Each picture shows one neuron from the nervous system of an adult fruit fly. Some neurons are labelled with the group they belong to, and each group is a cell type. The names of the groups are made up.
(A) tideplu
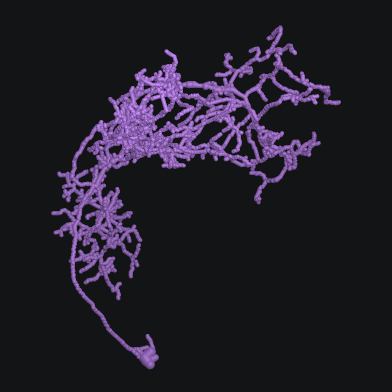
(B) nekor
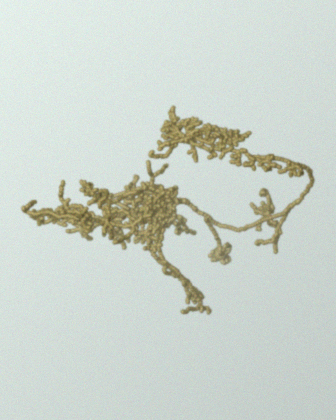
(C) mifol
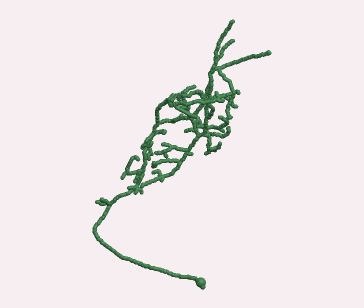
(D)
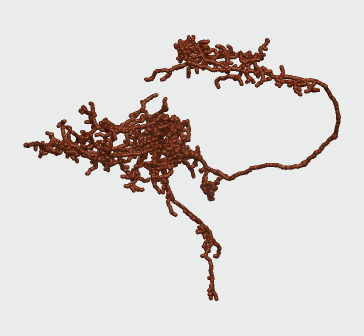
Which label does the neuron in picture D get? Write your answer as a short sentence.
It belongs to nekor.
